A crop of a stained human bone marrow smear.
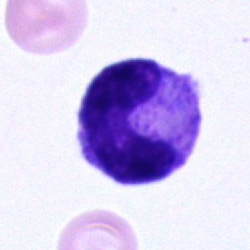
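Band neutrophil, the central cell in this bone marrow smear. Its outline is roughly round and slightly ragged at the upper right. The dark nucleus curves around a paler area on the right side of the cell, and no nucleoli can be seen in it.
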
